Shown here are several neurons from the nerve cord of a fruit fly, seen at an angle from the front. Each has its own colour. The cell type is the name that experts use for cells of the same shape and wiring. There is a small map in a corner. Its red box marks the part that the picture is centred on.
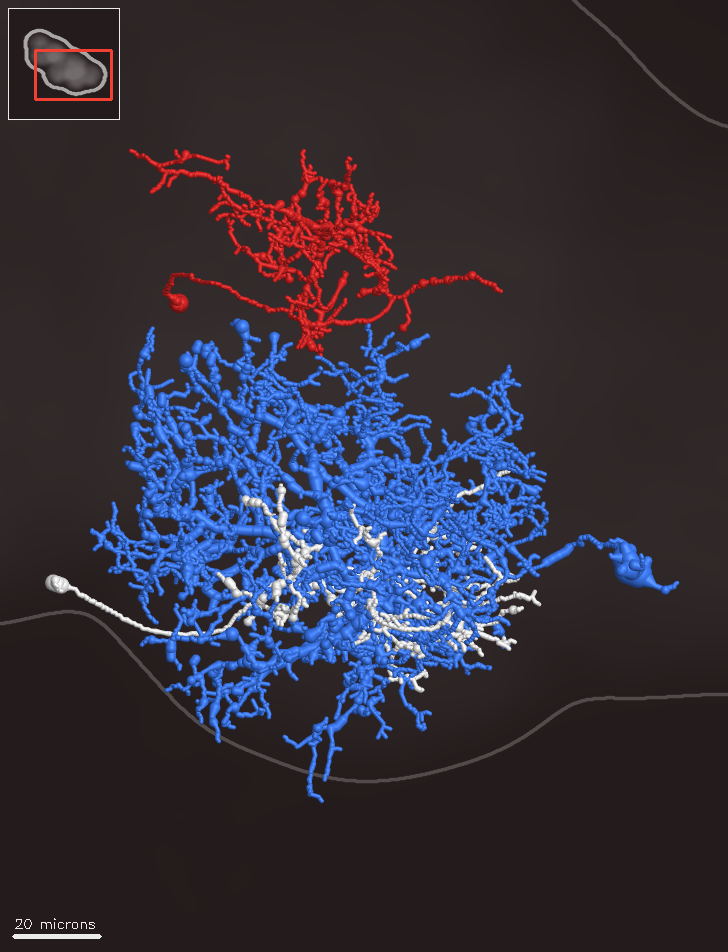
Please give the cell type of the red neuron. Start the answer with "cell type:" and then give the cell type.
cell type: IN20A.22A036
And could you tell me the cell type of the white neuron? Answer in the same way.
cell type: IN20A.22A035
